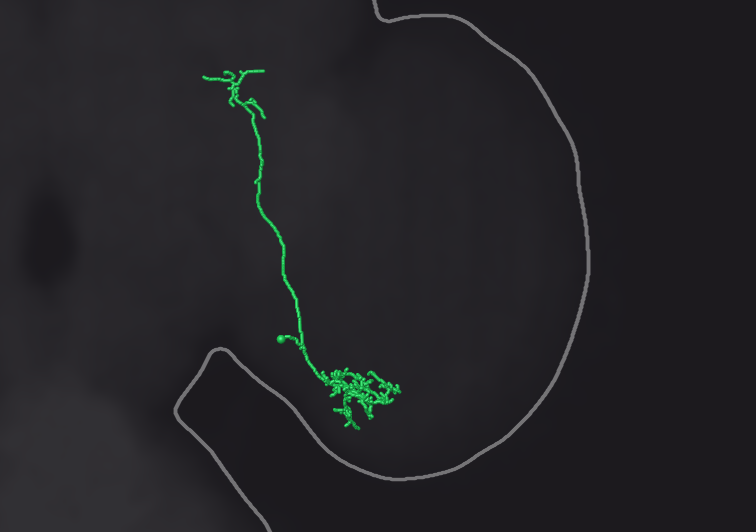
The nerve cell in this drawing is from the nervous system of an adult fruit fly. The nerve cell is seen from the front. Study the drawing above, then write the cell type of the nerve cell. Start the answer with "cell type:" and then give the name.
cell type: MeVP5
